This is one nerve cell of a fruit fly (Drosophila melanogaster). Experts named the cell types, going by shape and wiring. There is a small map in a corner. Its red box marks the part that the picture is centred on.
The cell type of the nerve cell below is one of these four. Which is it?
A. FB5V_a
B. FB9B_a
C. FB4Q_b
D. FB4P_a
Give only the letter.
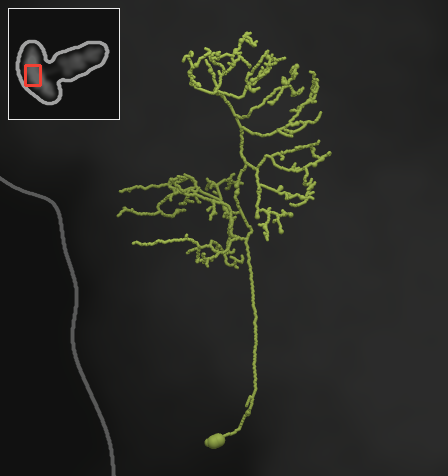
C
